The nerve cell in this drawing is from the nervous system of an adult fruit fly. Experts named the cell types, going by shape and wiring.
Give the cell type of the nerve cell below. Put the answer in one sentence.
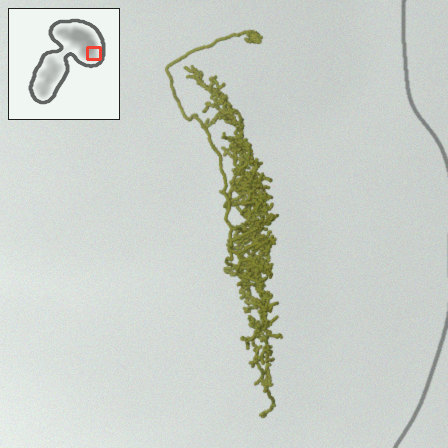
The cell type is Pm6.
